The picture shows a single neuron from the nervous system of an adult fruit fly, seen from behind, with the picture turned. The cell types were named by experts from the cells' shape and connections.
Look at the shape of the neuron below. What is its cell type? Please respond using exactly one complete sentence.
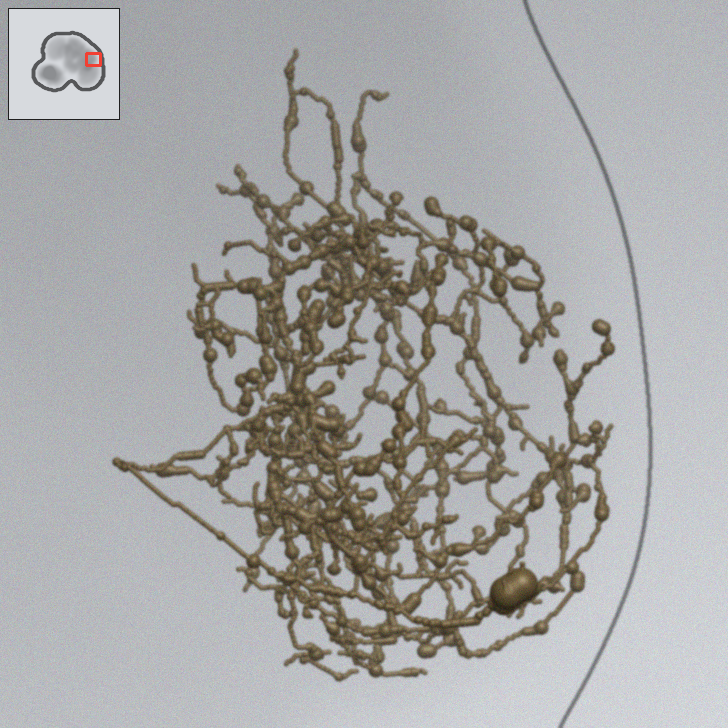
This neuron is a cell of type LHPV4j3.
